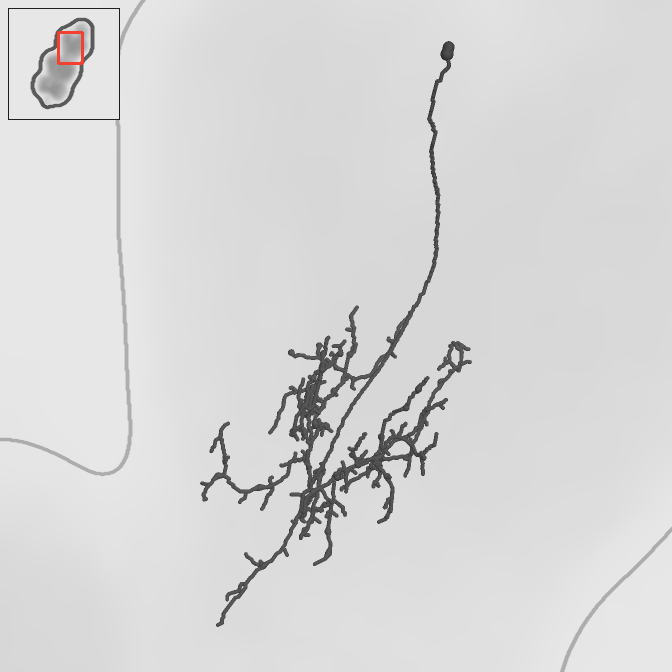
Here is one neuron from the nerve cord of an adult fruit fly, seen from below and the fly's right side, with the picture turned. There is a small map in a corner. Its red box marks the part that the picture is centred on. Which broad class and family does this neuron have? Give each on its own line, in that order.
nerve-cord intrinsic neuron
hemilineage 00A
